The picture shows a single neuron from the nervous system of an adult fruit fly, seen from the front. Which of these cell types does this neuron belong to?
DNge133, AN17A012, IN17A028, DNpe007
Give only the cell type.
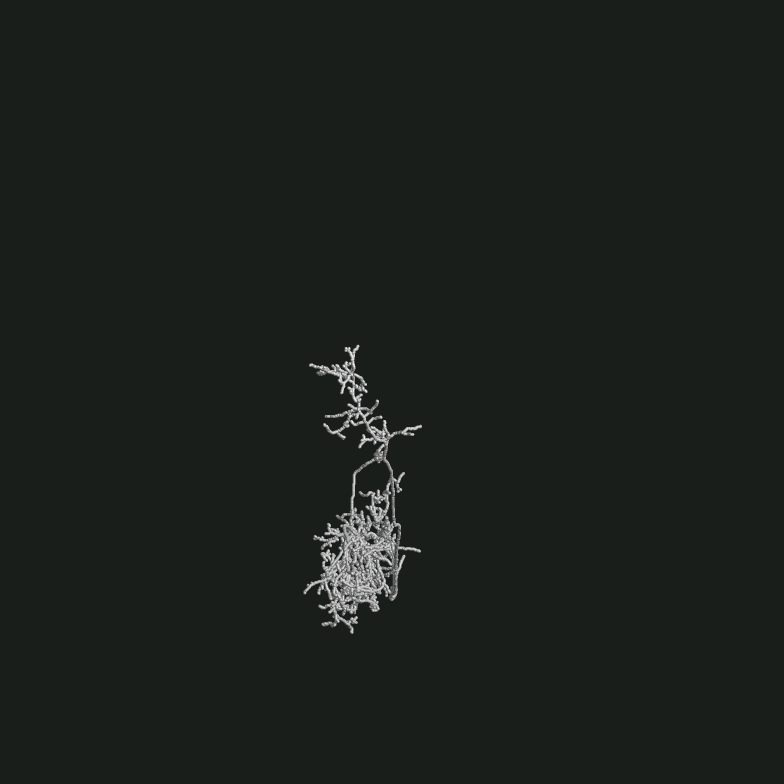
AN17A012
